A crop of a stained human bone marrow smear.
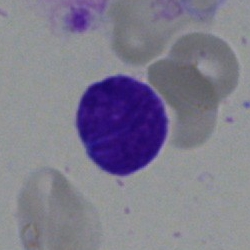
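Lymphocyte, the central cell in this stained human bone marrow smear. Checked in turn: the outline is round; the nucleus fills almost the whole cell; the cytoplasm is at most a barely visible thin rim; and the chromatin is dense, staining deep purple.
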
